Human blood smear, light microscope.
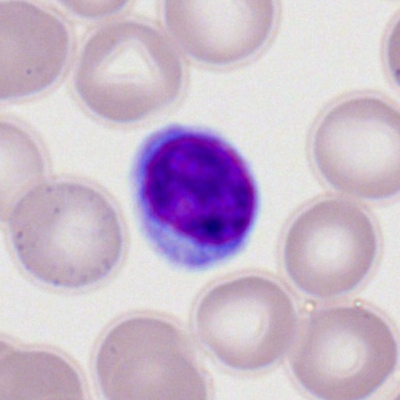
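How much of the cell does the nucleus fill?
Most of it, leaving a narrow rim of cytoplasm widest along the lower edge.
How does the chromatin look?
Dense, stained deep purple.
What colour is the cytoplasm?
Pale blue.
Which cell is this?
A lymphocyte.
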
